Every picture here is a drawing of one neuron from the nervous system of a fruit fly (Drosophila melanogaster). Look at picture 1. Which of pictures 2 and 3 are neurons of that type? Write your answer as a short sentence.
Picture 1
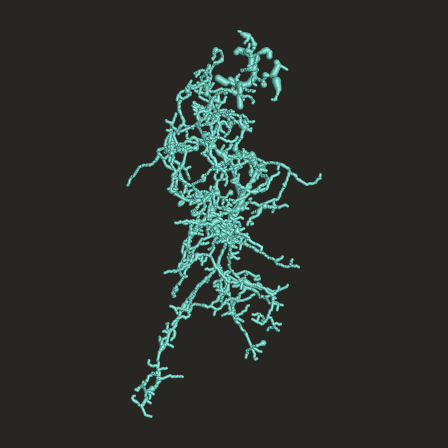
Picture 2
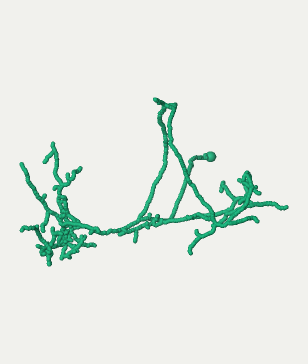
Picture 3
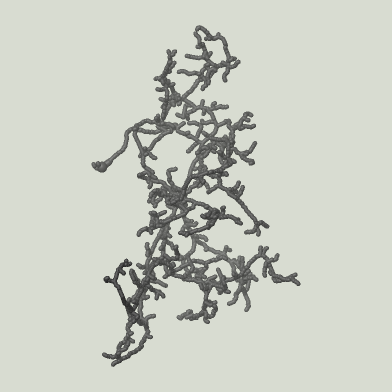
Picture 3 is of the same cell type.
